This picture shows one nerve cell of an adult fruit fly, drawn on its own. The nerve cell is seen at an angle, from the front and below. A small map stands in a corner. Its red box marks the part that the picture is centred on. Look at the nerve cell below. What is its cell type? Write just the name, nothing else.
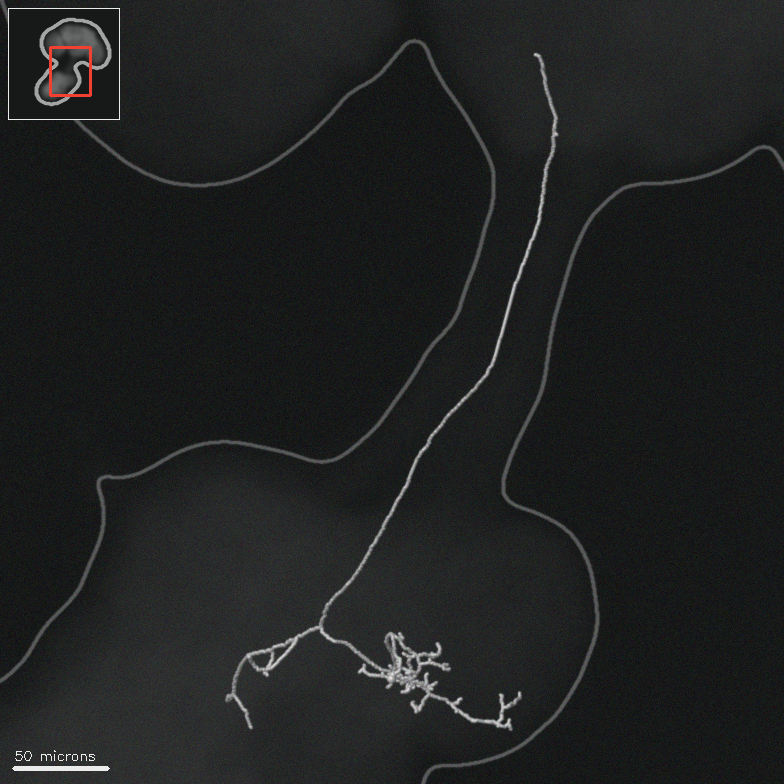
AN10B039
